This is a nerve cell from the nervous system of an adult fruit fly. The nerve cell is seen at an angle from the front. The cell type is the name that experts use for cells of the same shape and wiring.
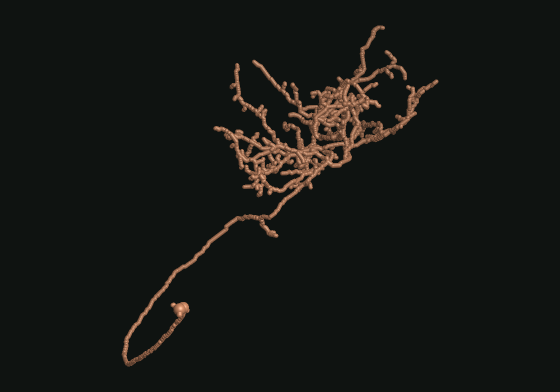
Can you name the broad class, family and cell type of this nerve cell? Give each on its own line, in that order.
central-brain intrinsic neuron
hemilineage MD3
AMMC033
